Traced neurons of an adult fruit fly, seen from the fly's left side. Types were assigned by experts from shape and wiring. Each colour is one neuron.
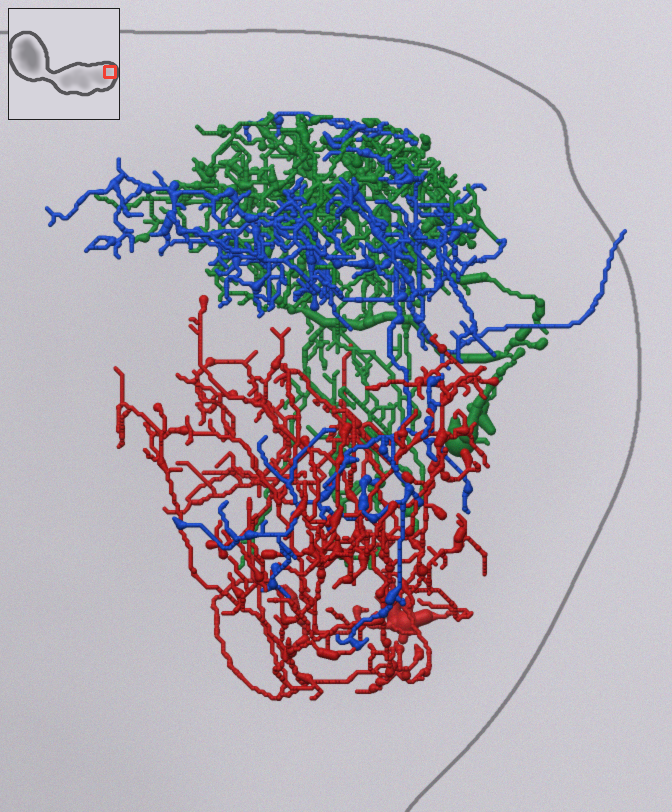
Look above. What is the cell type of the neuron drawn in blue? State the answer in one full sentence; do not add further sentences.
Regarding its cell type, the neuron is INXXX418.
